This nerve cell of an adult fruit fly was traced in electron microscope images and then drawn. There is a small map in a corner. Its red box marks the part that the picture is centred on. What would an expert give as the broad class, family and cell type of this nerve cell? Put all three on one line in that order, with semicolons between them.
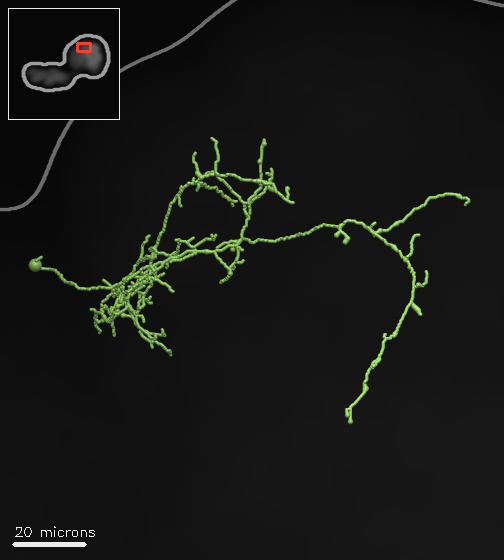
central-brain intrinsic neuron; hemilineage LHp3; ATL020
